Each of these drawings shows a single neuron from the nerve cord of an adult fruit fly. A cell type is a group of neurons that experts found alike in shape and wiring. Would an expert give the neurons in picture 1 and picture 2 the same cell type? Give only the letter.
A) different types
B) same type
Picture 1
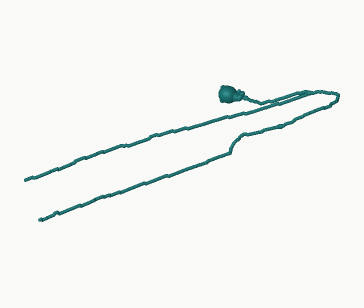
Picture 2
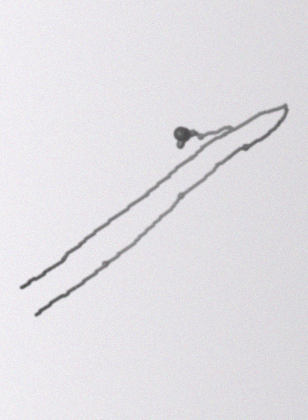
B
